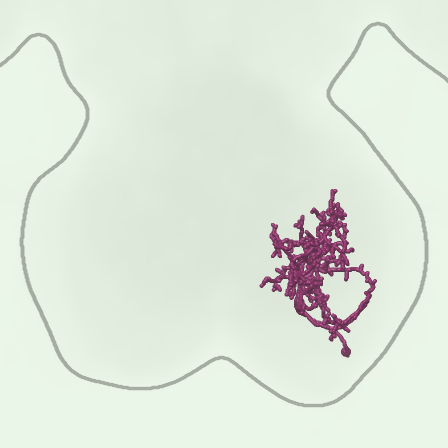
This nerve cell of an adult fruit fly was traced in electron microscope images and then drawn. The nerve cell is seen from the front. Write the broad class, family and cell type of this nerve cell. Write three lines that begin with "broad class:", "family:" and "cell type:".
broad class: nerve-cord intrinsic neuron
family: hemilineage 20A.22A
cell type: IN20A.22A024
